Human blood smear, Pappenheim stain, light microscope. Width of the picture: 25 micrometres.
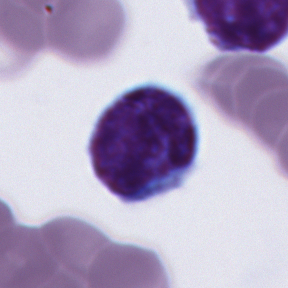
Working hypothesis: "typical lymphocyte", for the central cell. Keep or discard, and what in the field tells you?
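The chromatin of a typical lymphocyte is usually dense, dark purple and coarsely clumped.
Chromatin: here it is dense, dark purple and coarsely clumped, so this feature goes with typical lymphocyte.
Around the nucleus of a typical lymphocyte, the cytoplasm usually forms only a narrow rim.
Amount of cytoplasm: only a thin rim, most visible along the lower edge, surrounds a round nucleus that fills about 80% of the cell's area, which also goes with typical lymphocyte.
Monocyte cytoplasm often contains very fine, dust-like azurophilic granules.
Granules: the pale blue cytoplasm contains none that are visible, a point against monocyte.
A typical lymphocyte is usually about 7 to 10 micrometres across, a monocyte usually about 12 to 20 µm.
Size: at about 10 micrometres, with a nucleus about 9 micrometres across, the cell matches typical lymphocyte and falls below the range for monocyte. Outline: smooth and rounded. Verdict: typical lymphocyte fits, and monocyte does not.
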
